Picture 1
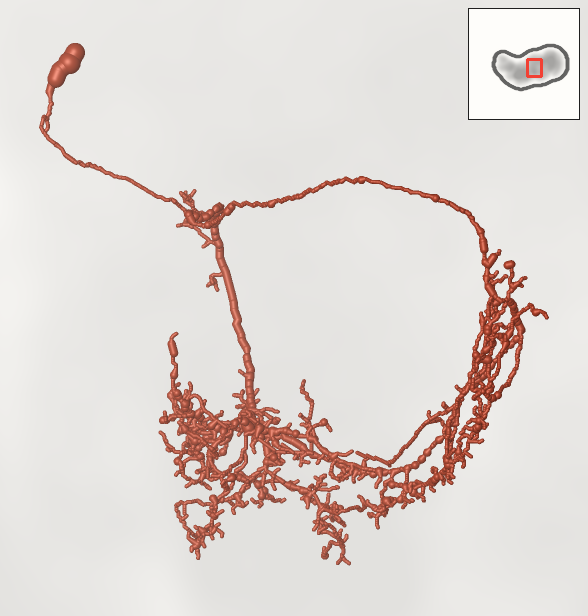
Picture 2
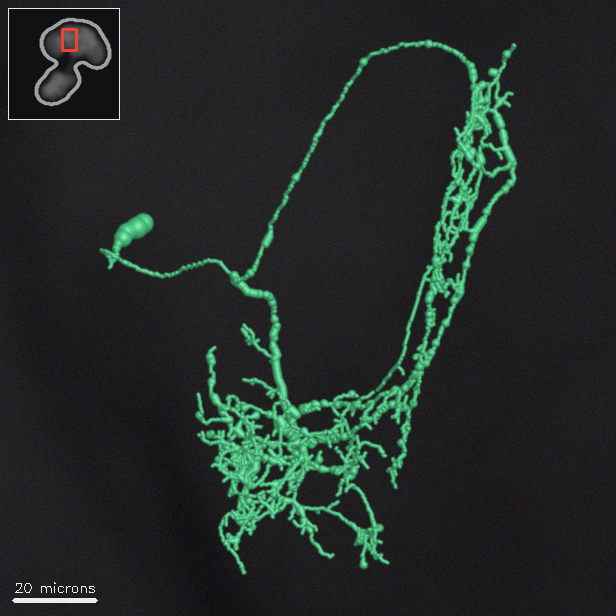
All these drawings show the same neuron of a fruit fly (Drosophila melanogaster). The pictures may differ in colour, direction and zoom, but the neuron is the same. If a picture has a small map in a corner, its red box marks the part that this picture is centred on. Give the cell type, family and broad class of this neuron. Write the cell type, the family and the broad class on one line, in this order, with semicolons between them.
WED122; hemilineage VLPp&l1_posterior; central-brain intrinsic neuron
